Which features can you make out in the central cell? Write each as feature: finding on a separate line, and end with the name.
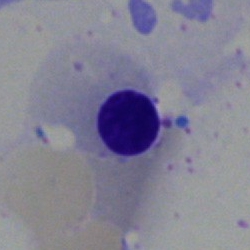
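Chromatin: dense, almost uniformly dark violet
Nucleolus: none seen
Cytoplasm: no distinct blue rim around the nucleus
Nearby: small purple dots and one small blue dot just off the nucleus's right edge
Identification: erythroblast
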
